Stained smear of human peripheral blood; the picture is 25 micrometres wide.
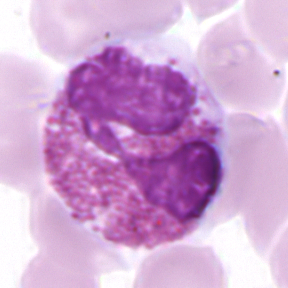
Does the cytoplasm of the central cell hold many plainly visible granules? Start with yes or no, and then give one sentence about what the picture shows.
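Yes. The cytoplasm is packed with coarse, round, reddish-pink granules.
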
